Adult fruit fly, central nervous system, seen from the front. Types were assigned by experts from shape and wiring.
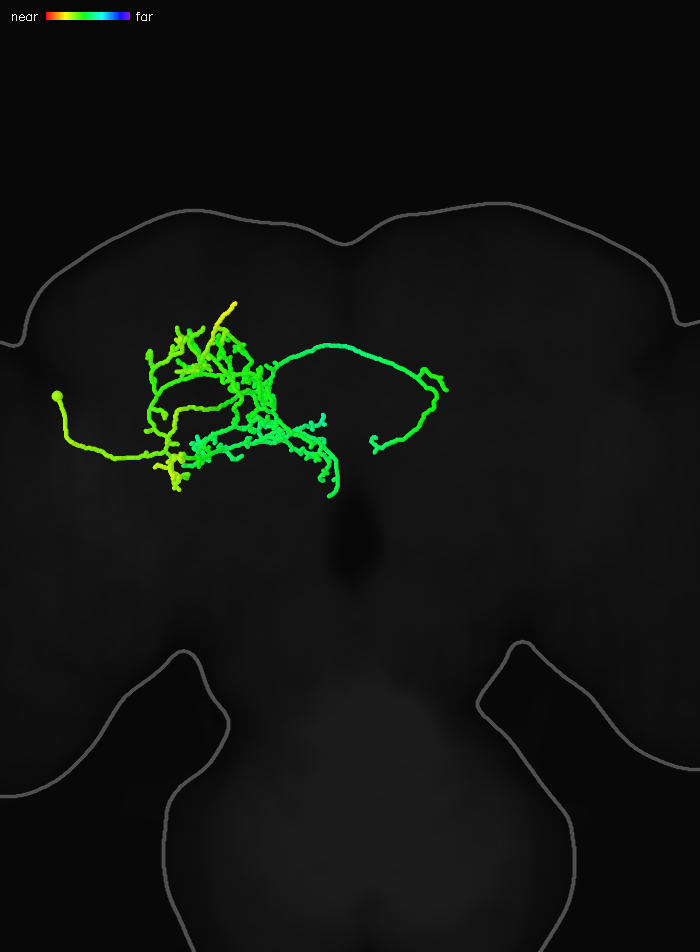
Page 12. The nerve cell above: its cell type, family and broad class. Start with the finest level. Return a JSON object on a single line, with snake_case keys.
{"cell_type": "ICL012m", "family": "hemilineage VLPl2_medial", "broad_class": "central-brain intrinsic neuron"}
